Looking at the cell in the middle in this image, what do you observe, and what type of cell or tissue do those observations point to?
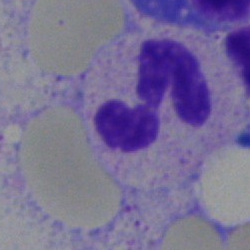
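Checking each feature in turn, the nucleus is a curved band bent into a hook-like shape. Its chromatin is dense, dark purple and coarsely clumped. Next, the cytoplasm: abundant, pale lilac-pink, scattered with fine, small pinkish-purple granules. Conclusion: segmented neutrophil.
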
